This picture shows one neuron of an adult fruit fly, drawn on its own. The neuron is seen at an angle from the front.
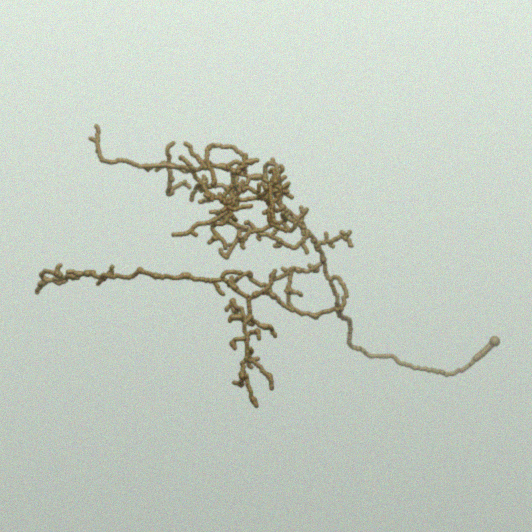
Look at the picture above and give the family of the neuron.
hemilineage DM4_dorsal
